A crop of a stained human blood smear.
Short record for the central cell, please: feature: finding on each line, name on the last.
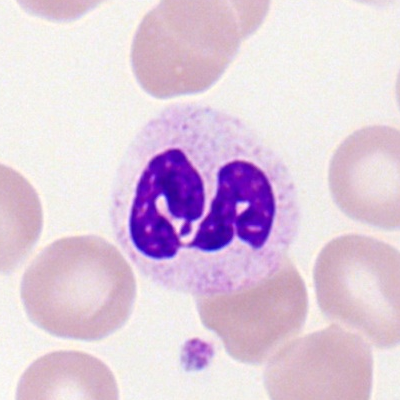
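Outline: round and smooth
Chromatin: dark purple, densely clumped
Cytoplasm: plentiful and pale pink
Granules: fine, pinkish-lilac, filling the cytoplasm
Name: segmented neutrophil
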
